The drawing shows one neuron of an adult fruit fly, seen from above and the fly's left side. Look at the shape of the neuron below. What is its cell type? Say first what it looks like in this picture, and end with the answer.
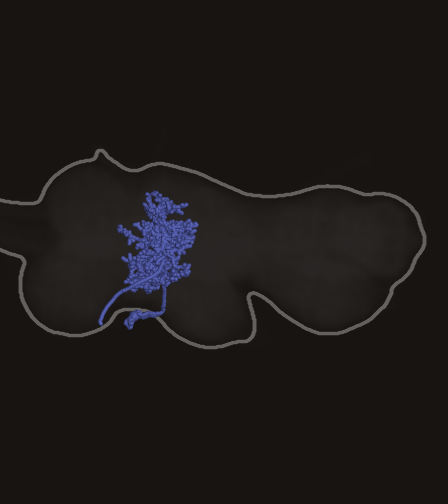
It is in the nerve cord and does not reach the brain. In this view it is taller than it is wide. Its broad class is motor neuron of the nerve cord. It is of cell type i2 MN.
